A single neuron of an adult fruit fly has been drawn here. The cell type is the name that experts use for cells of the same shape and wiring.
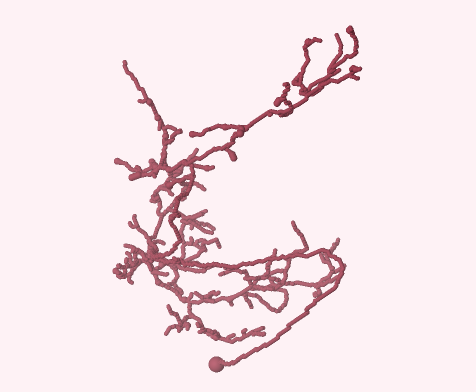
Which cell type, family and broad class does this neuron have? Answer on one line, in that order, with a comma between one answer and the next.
LHPV6a1, hemilineage LHp2, central-brain intrinsic neuron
